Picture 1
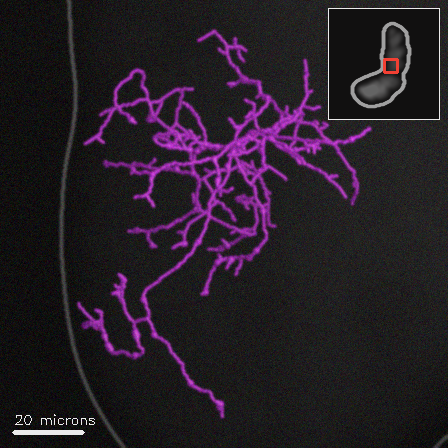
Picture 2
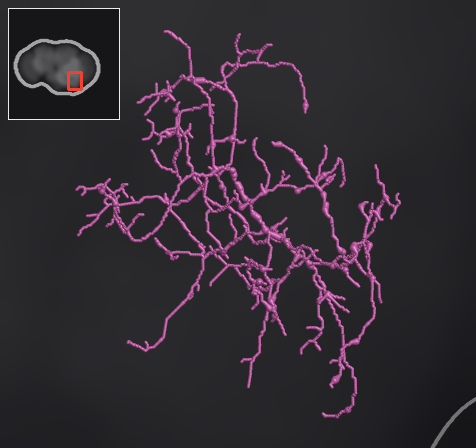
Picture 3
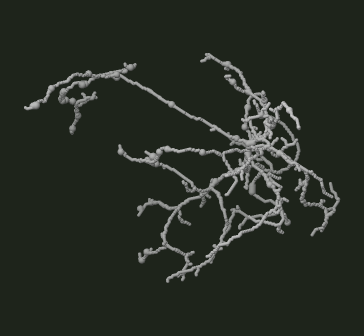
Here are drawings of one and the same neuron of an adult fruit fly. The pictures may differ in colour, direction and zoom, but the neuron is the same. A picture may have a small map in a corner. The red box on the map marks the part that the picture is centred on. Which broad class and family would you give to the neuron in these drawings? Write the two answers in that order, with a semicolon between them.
nerve-cord intrinsic neuron; hemilineage 04B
